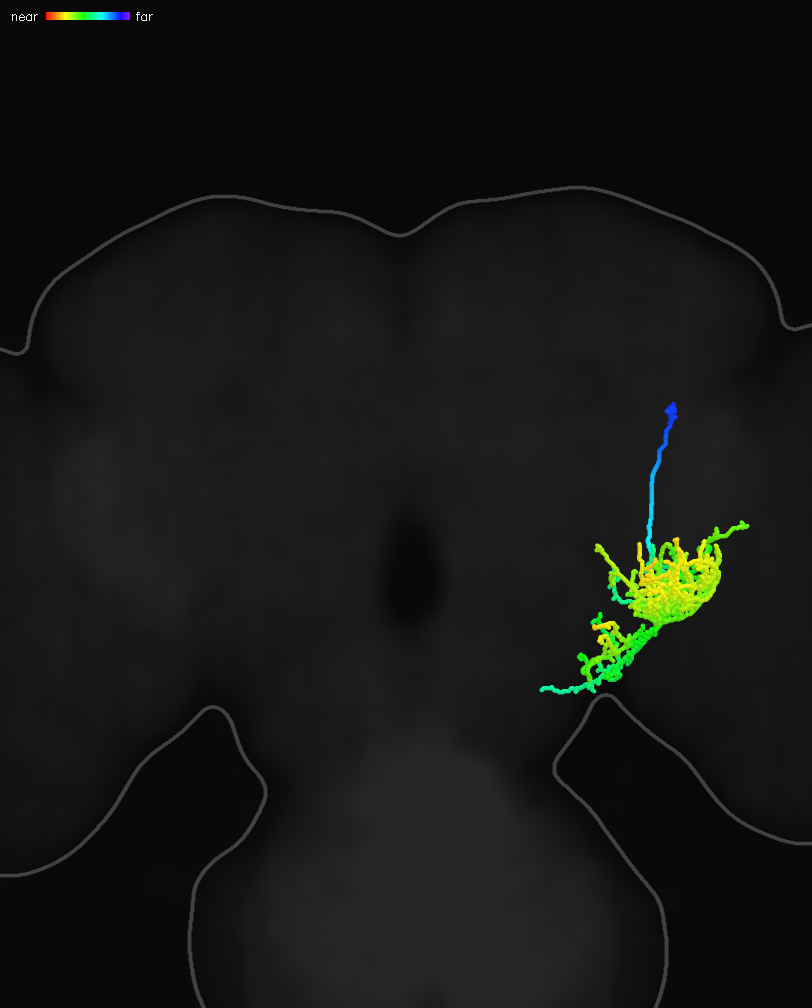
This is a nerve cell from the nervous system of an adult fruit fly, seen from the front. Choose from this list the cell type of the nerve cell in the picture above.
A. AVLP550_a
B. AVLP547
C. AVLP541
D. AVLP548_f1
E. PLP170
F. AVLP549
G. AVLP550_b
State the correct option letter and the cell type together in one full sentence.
Among the listed cell types, AVLP547 in option B is that of the nerve cell.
